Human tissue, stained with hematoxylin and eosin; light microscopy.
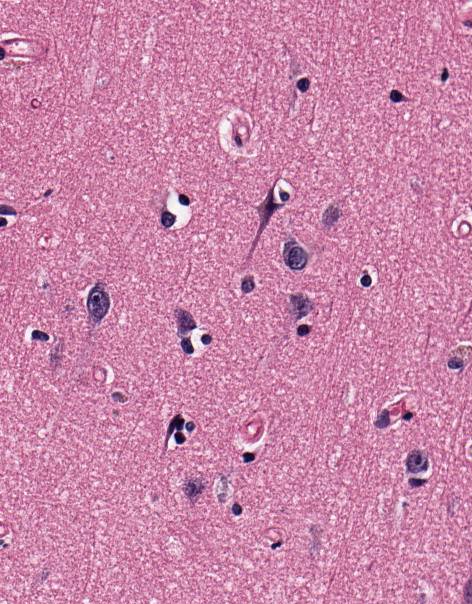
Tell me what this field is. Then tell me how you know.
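The field shows cerebral cortex. Larger neurons with purplish cytoplasm lie scattered through its middle, on a finely granular pink background.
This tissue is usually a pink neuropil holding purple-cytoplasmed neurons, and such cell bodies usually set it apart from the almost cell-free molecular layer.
Small round dark nuclei lie between the neurons; many cells sit in clear shrinkage halos.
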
